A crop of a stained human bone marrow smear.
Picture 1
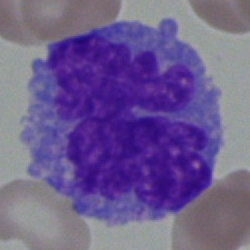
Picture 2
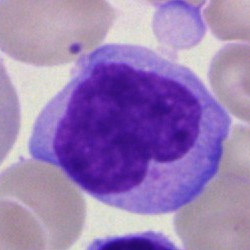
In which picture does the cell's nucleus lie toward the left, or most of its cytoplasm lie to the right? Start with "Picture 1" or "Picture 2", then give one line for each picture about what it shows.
Picture 2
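In picture 1: The rim of cytoplasm is widest on the left side of the cell.
In picture 2: The nucleus fills most of the cell, and the rim of cytoplasm is widest at the lower right.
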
